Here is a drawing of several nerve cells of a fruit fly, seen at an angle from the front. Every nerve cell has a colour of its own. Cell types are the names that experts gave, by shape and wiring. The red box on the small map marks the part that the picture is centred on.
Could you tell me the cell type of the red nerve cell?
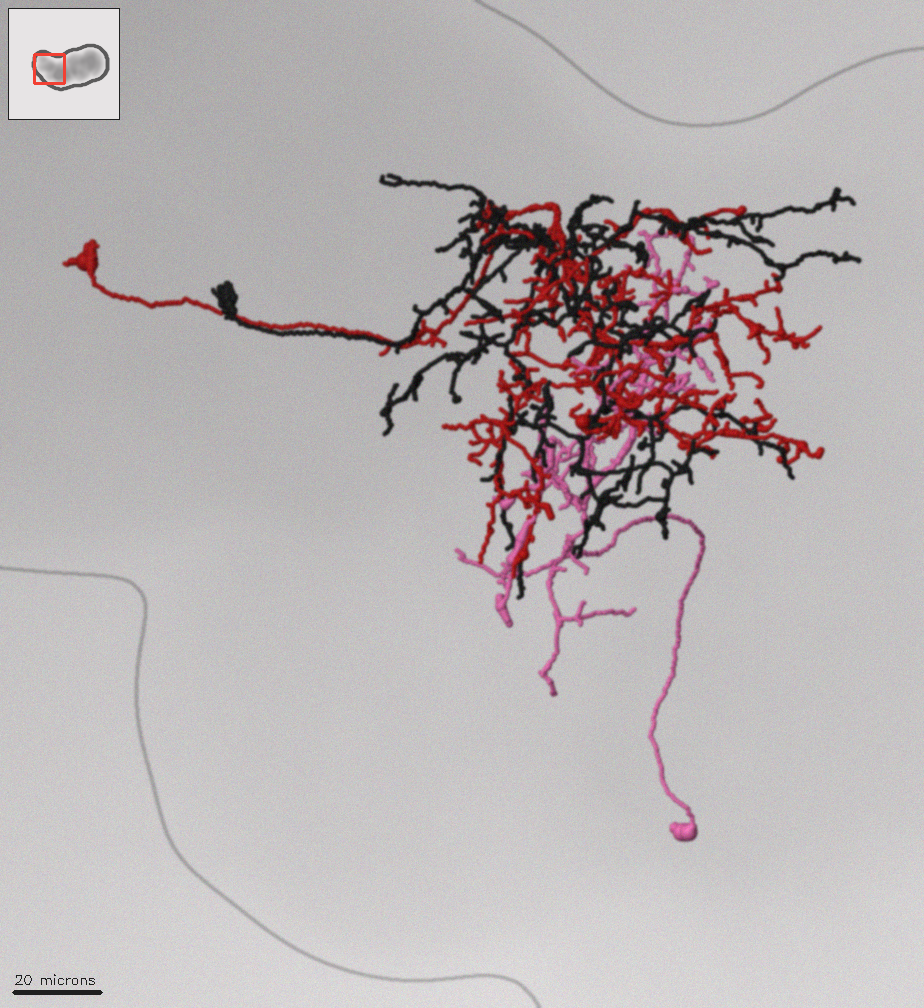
IN06B066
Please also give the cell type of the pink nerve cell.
IN06B069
